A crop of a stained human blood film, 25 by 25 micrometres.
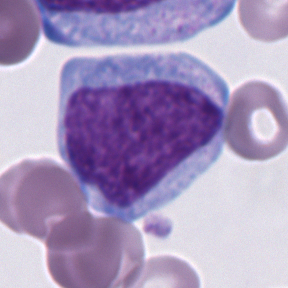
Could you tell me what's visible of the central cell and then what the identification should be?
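The cell outline is angular, with straight sides meeting at corners. The nucleus likewise has angular, fairly straight-edged borders and shows no notch. Only faint, fine stippling appears in the cytoplasm, and there are no coarse granules. No vacuoles are present in the cytoplasm. The cell is a promyelocyte.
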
